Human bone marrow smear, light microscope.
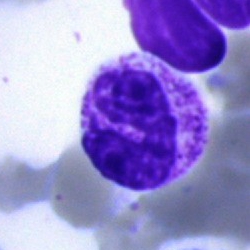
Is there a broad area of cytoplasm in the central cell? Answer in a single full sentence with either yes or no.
No, the nucleus fills most of this cell.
